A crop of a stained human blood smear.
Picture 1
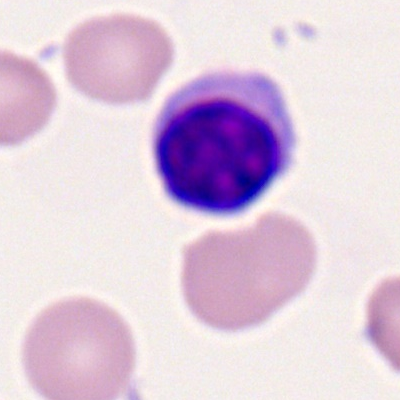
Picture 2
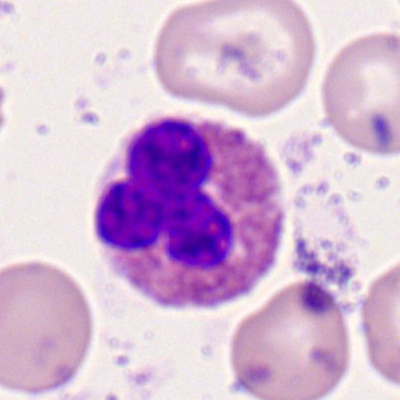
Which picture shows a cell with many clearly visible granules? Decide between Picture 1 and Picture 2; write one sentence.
For the cell in picture 2, the cytoplasm contains many visible granules.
